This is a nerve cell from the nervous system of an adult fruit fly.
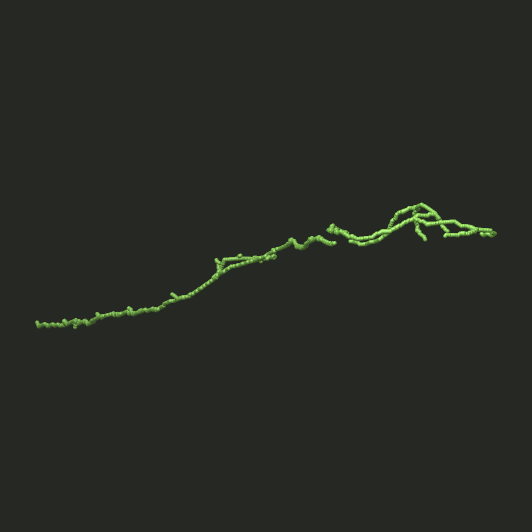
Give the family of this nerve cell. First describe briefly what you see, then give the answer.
No cell body is drawn. As drawn here it is more than twice as wide as it is tall. Its broad class is sensory neuron entering the nerve cord. The name of its family is class mechanosensory proprioceptive.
